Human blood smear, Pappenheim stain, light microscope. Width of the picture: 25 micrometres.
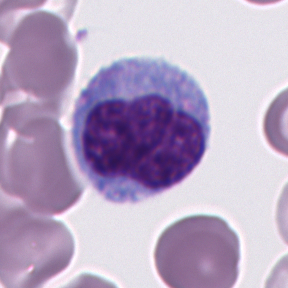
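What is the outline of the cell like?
Round and smooth, and the cell is about 13 micrometres across.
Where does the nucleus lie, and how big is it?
It sits low in the cell, leaving a wider band of cytoplasm above it; it measures about 11 by 8 micrometres and fills about 60% of the cell's area.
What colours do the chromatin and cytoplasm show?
The chromatin is dark purple and coarsely clumped, and the cytoplasm is pale greyish blue.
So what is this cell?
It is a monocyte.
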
